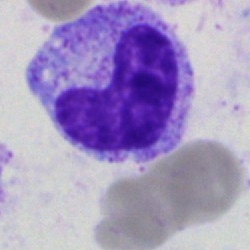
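Metamyelocyte, central cell. Nucleus kidney-shaped, notch facing upper left, lying toward lower right; more cytoplasm at upper left. Many fine pinkish-purple granules throughout cytoplasm. Few small clear vacuoles near left edge.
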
